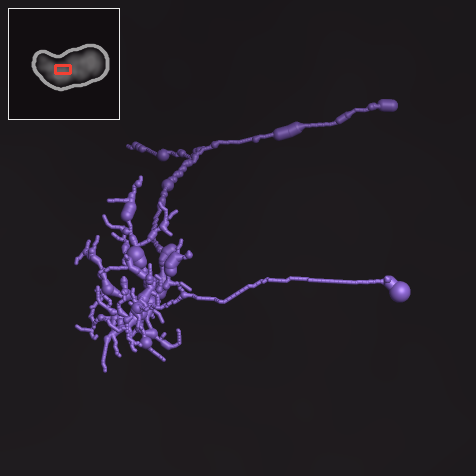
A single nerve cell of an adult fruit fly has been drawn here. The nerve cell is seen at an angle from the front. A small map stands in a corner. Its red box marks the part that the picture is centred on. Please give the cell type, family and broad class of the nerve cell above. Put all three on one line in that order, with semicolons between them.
TmY3; TmY; optic-lobe intrinsic neuron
